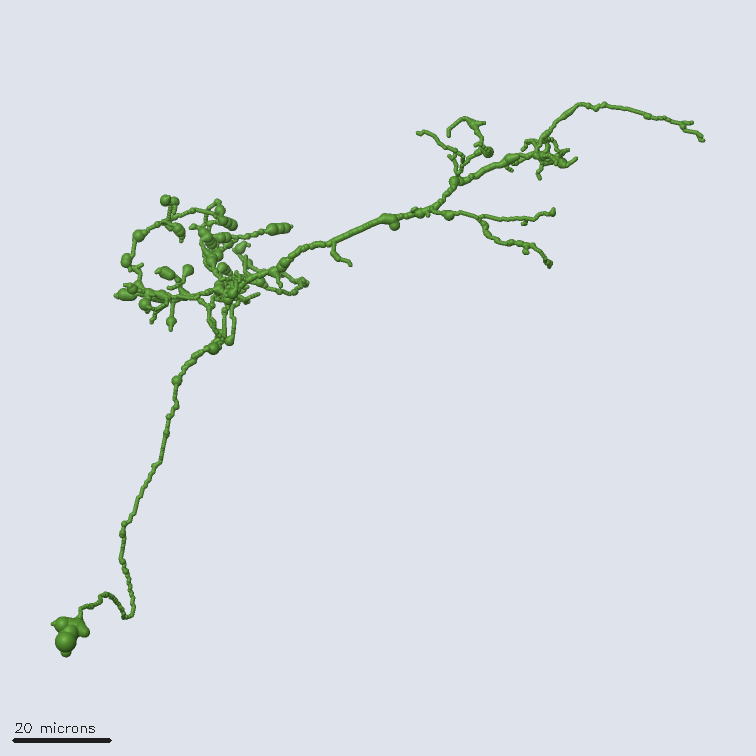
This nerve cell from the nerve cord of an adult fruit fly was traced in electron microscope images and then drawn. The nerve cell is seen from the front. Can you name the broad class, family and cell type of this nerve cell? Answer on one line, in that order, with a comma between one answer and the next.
nerve-cord intrinsic neuron, hemilineage 16B, IN16B099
